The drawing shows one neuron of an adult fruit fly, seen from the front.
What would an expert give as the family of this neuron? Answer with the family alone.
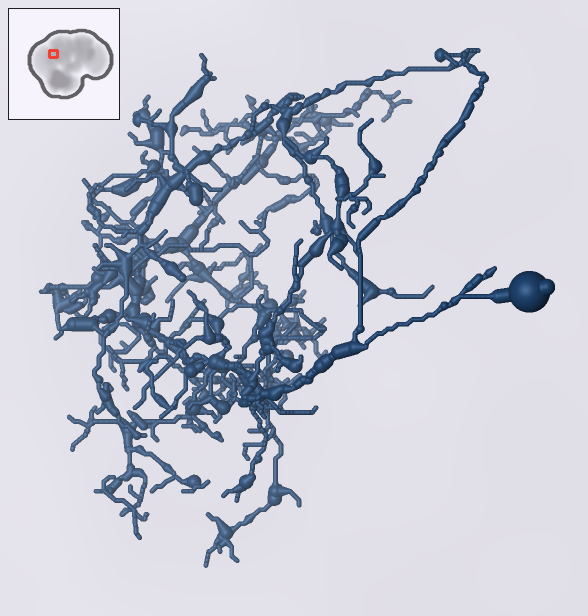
hemilineage VLPa1_lateral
